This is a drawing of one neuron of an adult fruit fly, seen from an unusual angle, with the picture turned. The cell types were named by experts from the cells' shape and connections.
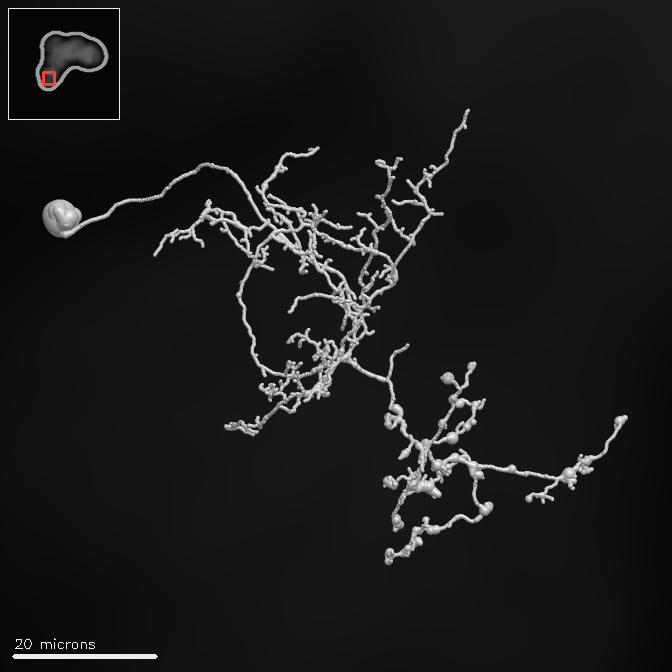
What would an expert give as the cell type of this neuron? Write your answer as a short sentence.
The cell type is INXXX443.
